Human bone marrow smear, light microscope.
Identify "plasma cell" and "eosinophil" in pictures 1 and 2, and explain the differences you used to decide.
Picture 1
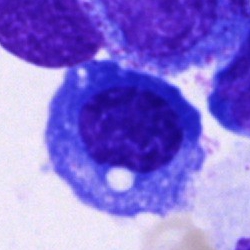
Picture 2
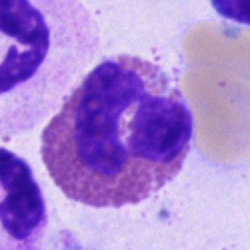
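Picture 1 shows a plasma cell, and picture 2 shows an eosinophil. Both cells are roughly round in outline, and in both the nuclear chromatin is dense and dark purple.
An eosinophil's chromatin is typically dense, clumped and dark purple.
The edge of the plasma cell is slightly uneven and bumpy, and its cytoplasm stains a deep blue.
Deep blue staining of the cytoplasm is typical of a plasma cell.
At the upper right edge of the eosinophil, loose granules lie scattered just outside the cell, and no clear vacuoles are seen in its cytoplasm.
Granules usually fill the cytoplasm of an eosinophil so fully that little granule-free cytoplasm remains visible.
A pale red cell lies immediately to the right of the eosinophil.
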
